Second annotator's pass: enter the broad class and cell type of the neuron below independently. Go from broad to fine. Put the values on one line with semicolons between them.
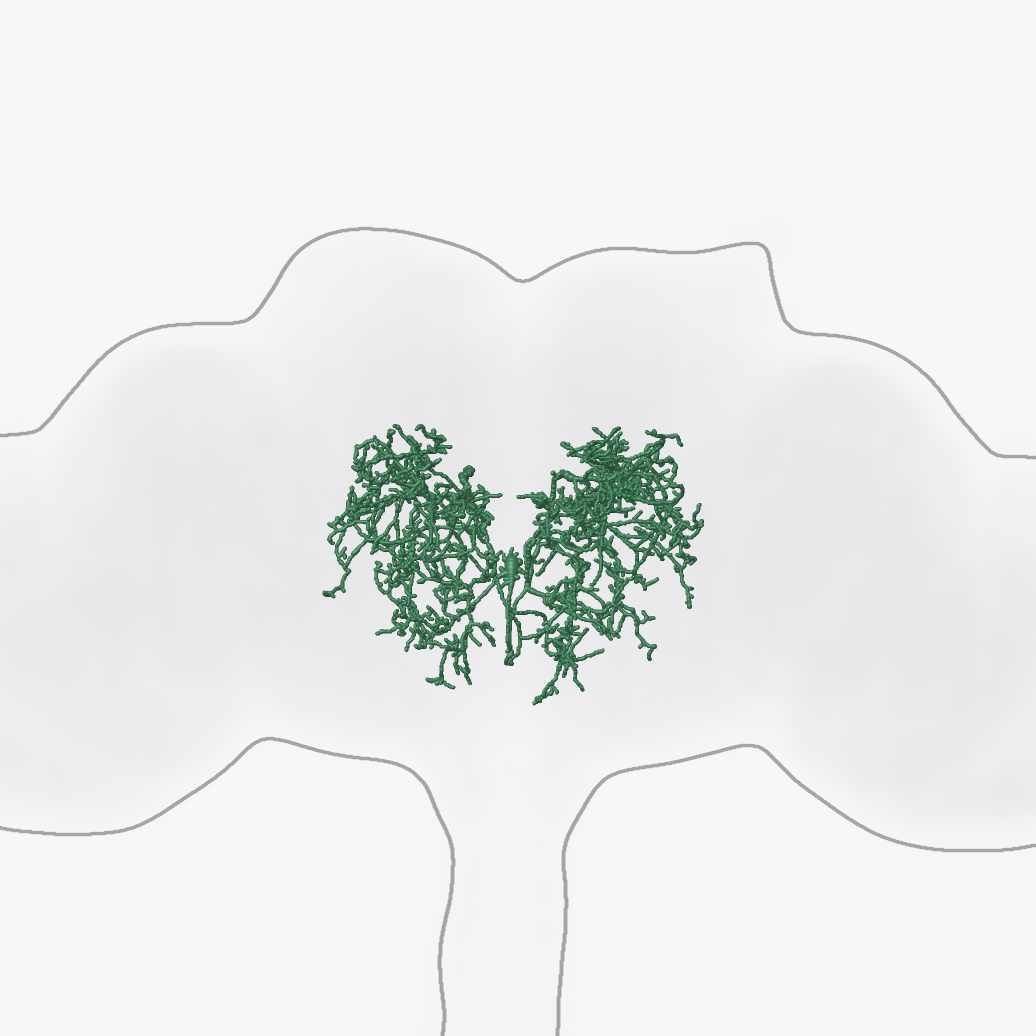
central-brain intrinsic neuron; GNG297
